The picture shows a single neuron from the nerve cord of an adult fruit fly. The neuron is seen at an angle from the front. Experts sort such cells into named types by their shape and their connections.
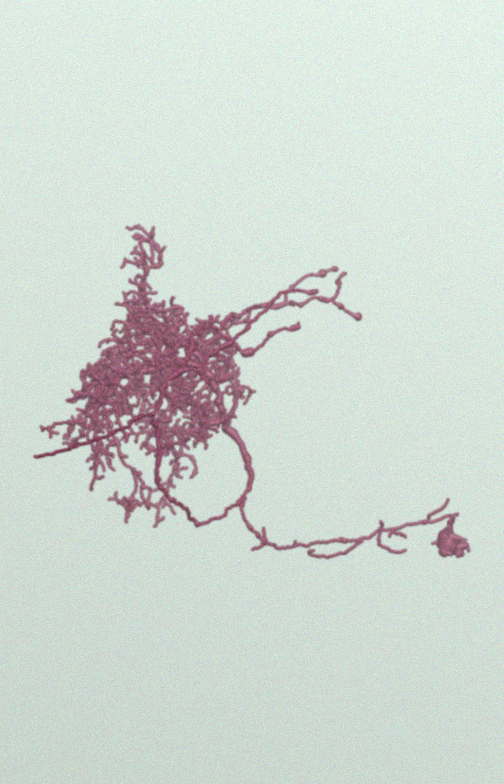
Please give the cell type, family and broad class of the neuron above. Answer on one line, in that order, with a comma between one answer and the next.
AN14A003, hemilineage 14A, ascending neuron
